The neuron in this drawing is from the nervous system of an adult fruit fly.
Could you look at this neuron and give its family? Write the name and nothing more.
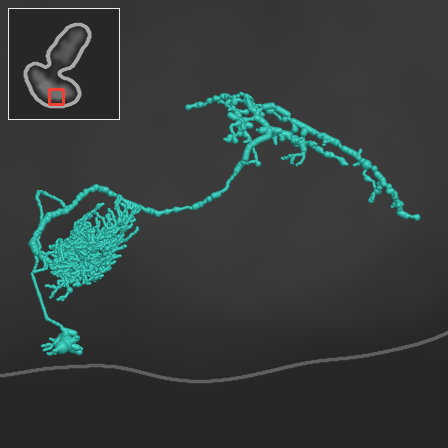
MBON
